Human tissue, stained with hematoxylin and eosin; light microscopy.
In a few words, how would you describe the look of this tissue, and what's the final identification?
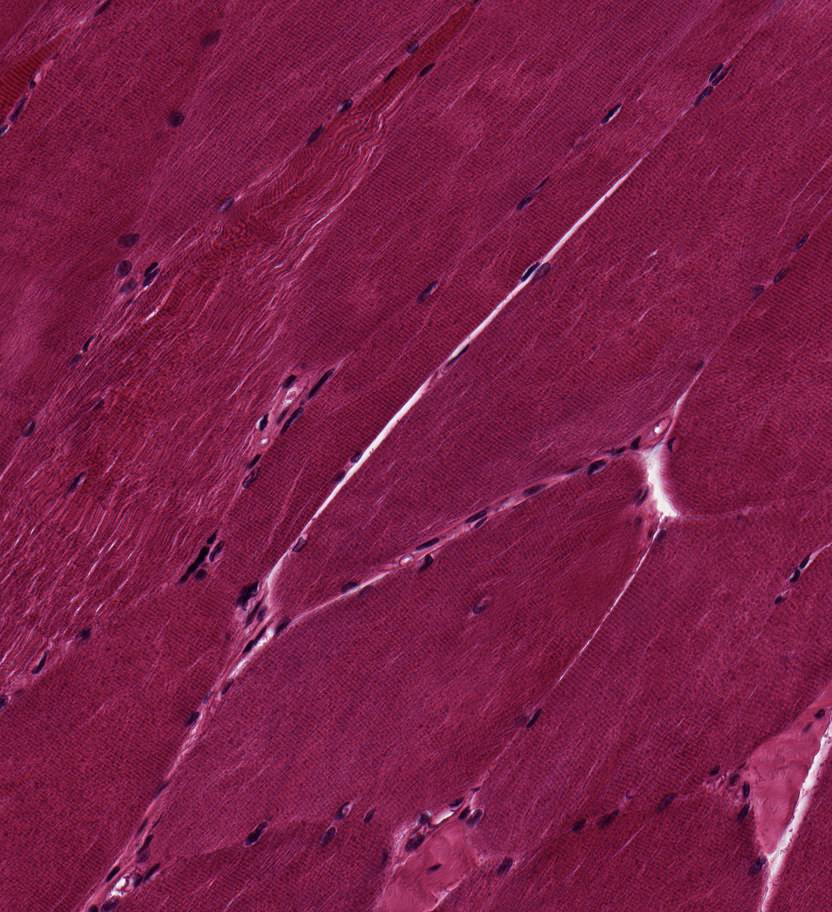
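First, the fibres: long and parallel, crossing the whole field diagonally from lower left to upper right. Second, the nuclei: dark, elongated, placed at the fibre edges. Third, the cytoplasm: deep magenta-red throughout. Fourth, the outline: wavy and rippled in the upper left. The tissue is skeletal muscle.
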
